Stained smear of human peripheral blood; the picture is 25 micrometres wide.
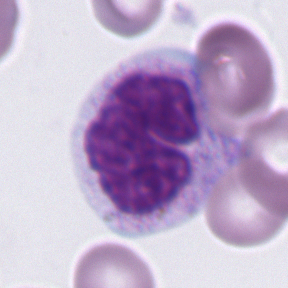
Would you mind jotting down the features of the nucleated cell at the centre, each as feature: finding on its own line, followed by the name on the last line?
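Nucleus: folded, deep cleft entering from its right side
Nucleoli: none visible
Granules: fine, dust-like, pinkish-purple, in the cytoplasm
Vacuoles: none seen in the cytoplasm
Name: band neutrophil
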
